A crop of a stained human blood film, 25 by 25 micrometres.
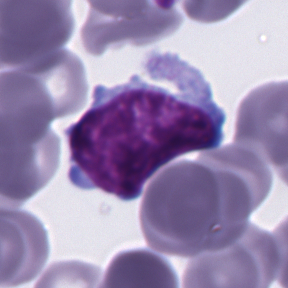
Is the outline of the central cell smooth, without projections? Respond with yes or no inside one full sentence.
No, along its edge the cell is rough, not smooth.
